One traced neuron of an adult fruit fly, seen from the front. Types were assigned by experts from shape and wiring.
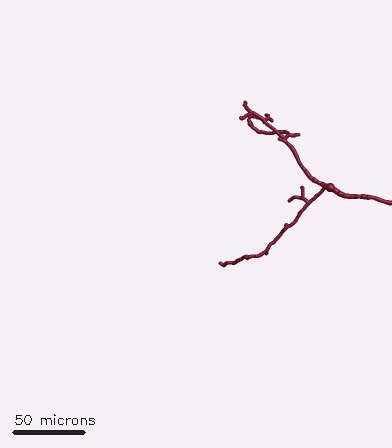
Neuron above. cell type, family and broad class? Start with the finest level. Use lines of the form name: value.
cell type: SNpp27
family: class mechanosensory proprioceptive
broad class: sensory neuron entering the nerve cord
